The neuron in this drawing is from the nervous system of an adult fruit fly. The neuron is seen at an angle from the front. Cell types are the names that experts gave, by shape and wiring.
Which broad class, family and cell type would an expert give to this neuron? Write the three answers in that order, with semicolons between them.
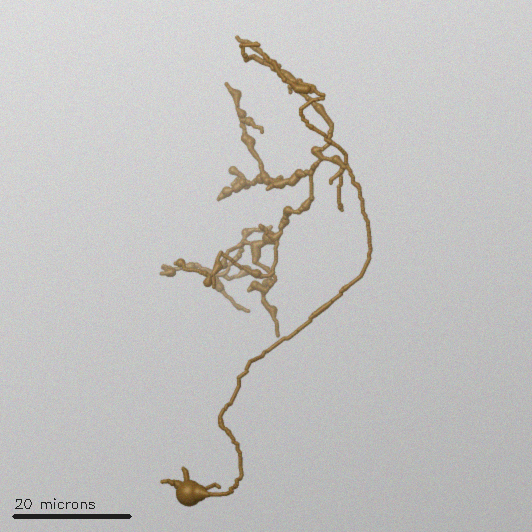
central-brain intrinsic neuron; hemilineage ALv2; CB1545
